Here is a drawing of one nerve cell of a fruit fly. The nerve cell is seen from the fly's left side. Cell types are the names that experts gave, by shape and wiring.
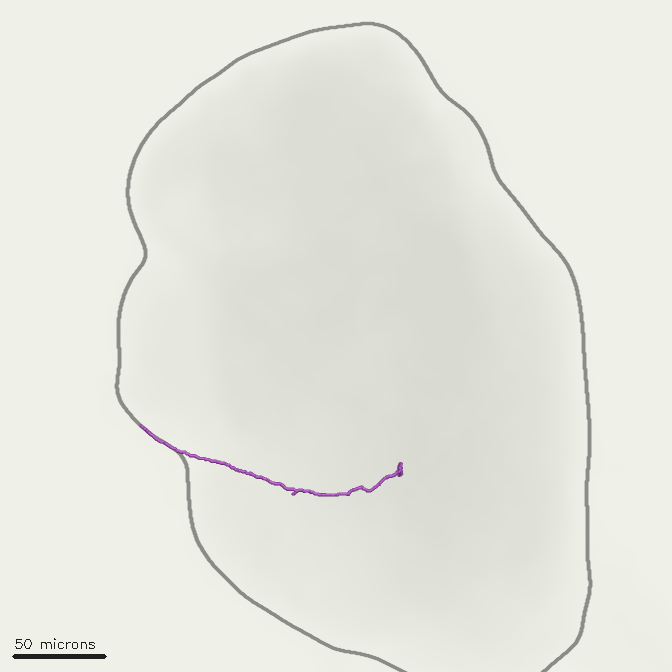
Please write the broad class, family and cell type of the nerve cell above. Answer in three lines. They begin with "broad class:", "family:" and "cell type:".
broad class: sensory neuron entering the brain
family: class mechanosensory
cell type: JO-ED1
